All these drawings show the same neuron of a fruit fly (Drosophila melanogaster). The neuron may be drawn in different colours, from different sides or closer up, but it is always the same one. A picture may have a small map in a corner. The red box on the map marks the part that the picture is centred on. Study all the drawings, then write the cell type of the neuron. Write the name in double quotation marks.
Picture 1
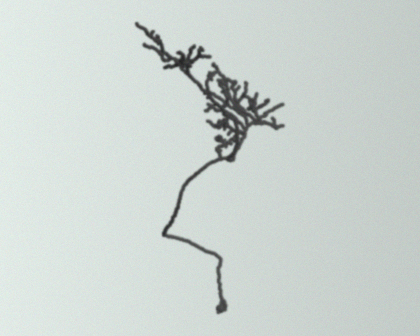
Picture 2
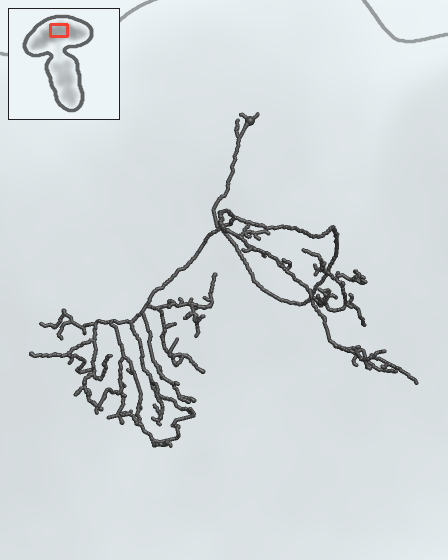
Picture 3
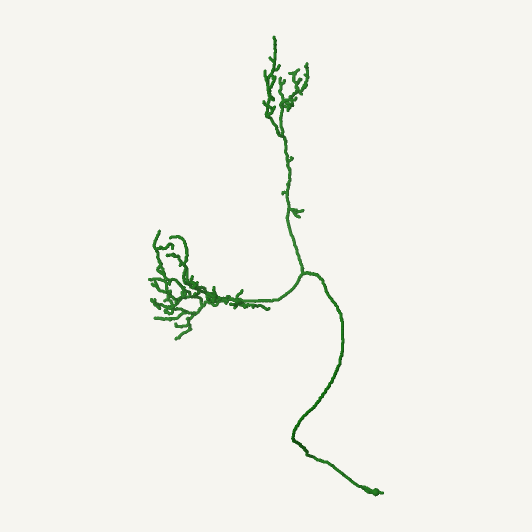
"FB1F"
